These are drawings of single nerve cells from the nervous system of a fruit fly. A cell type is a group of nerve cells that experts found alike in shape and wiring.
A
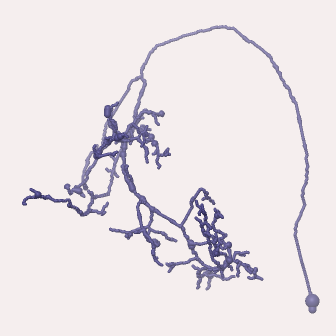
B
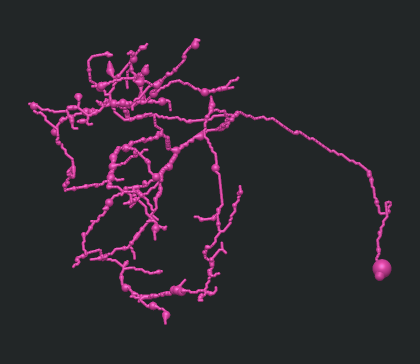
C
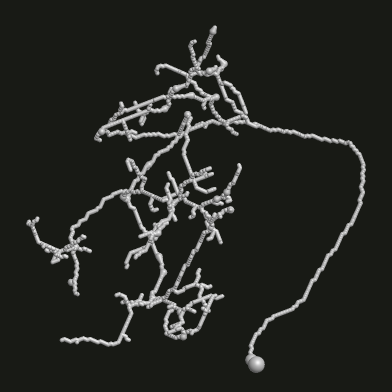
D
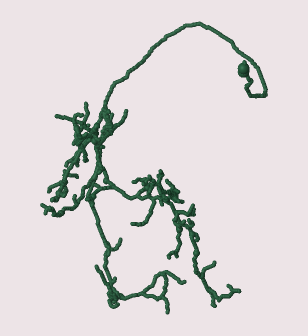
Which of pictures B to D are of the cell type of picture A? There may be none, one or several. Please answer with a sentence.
Picture C and picture D are of the same cell type.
